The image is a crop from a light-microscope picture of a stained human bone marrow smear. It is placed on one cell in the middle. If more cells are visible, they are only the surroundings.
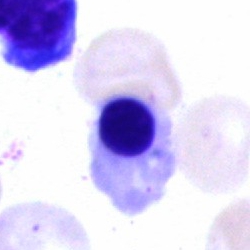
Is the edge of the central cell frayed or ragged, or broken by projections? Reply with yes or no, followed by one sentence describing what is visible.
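Yes. The lower border of the cell is irregular and lumpy.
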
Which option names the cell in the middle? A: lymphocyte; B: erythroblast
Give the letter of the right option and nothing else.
B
